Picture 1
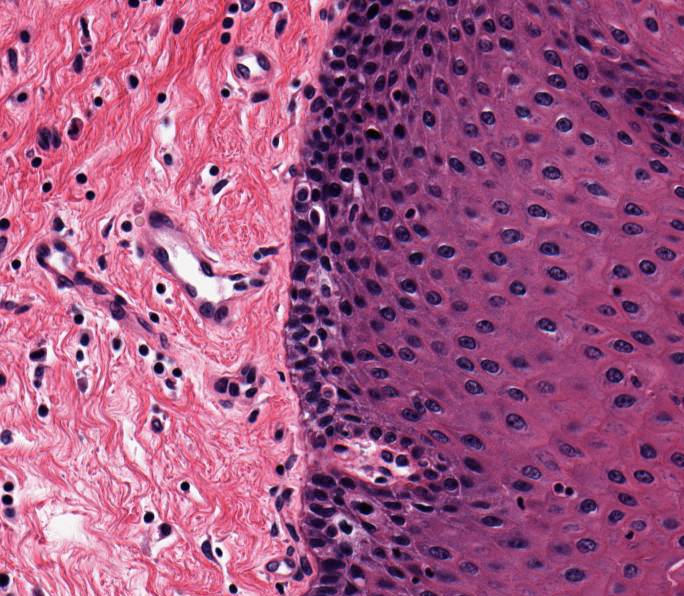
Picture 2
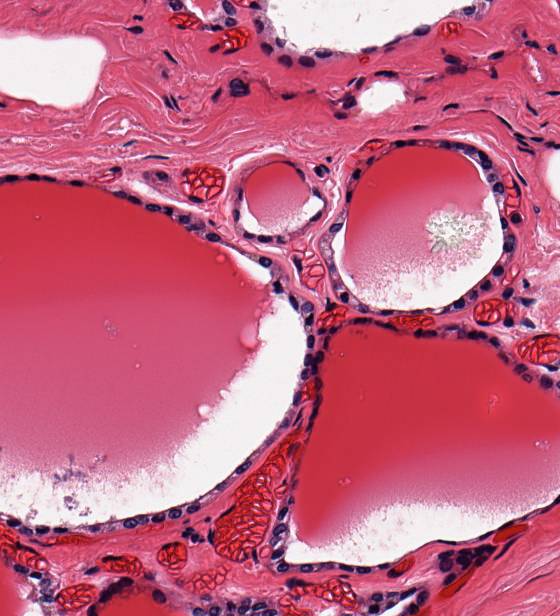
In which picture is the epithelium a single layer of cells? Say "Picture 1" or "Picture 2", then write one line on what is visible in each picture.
Picture 2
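In picture 1: The epithelium on the right is stratified, made of many layers of cells.
In picture 2: Each follicle is lined by a single layer of flattened to low cuboidal epithelial cells.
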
